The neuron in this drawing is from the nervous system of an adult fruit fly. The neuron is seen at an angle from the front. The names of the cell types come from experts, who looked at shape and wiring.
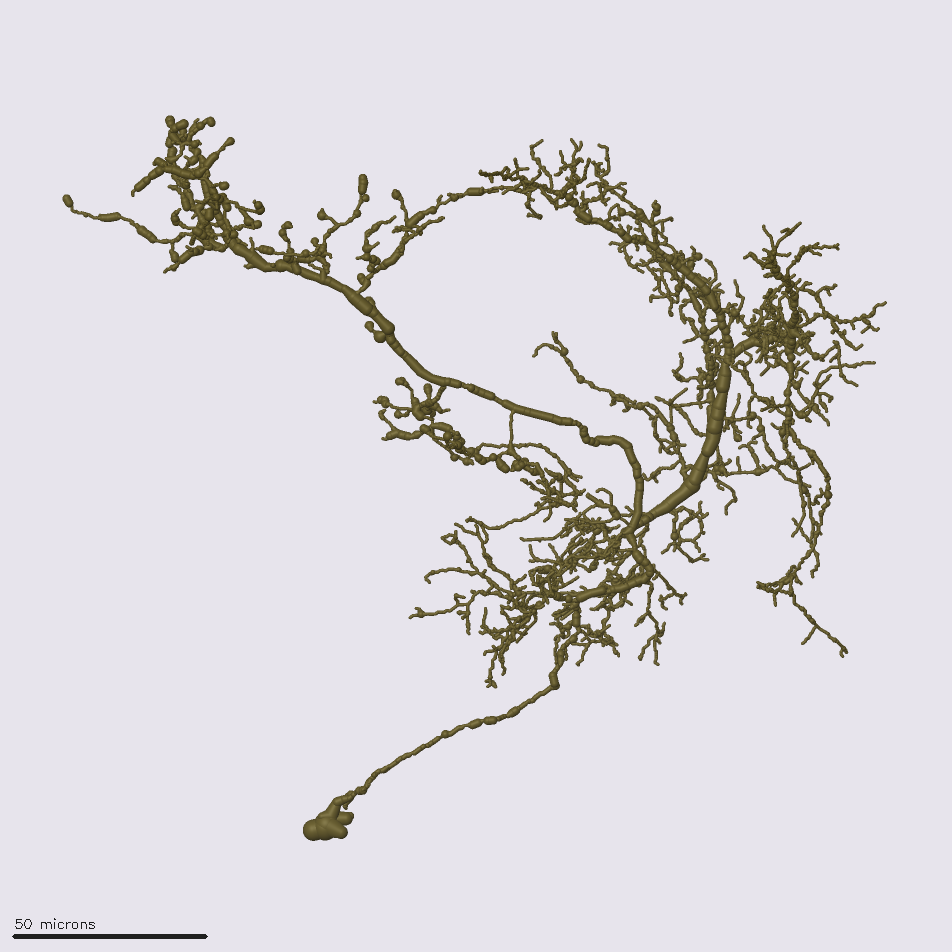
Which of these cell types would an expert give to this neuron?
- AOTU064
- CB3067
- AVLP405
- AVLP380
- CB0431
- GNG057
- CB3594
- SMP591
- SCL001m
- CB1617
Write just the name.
AOTU064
